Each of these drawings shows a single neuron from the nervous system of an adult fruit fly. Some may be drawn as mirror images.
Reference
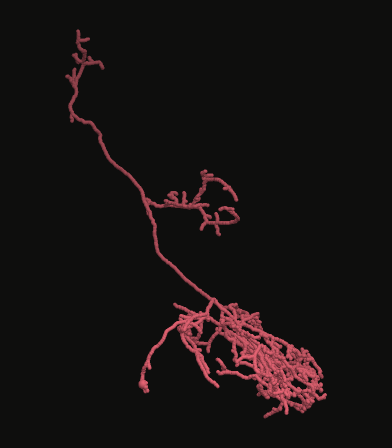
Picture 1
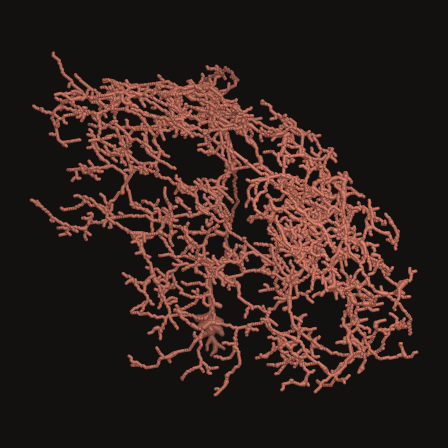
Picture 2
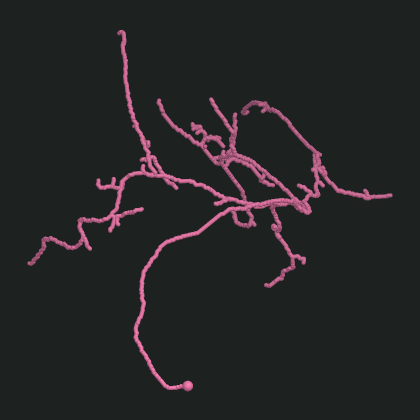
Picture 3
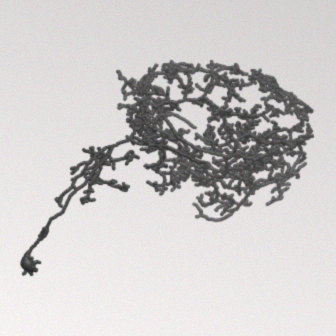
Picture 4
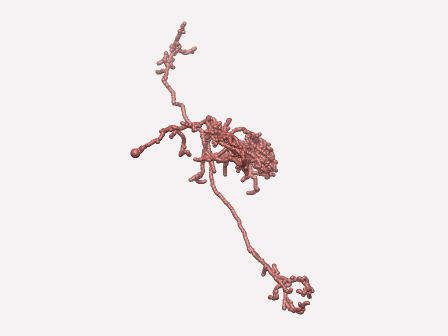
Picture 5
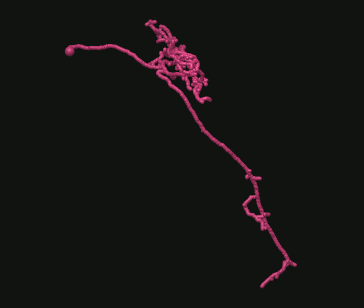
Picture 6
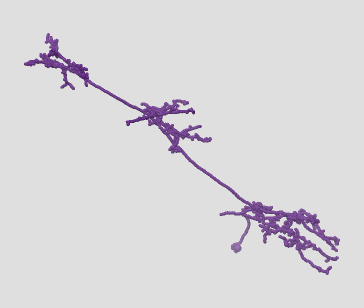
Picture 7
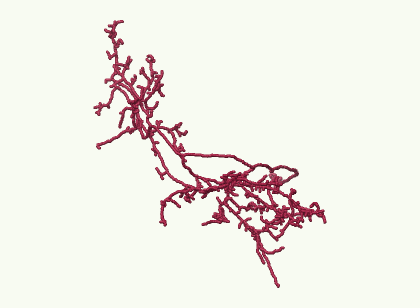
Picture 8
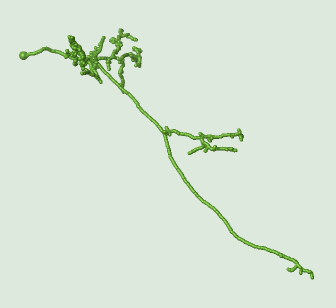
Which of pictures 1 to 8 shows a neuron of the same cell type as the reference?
Picture 4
